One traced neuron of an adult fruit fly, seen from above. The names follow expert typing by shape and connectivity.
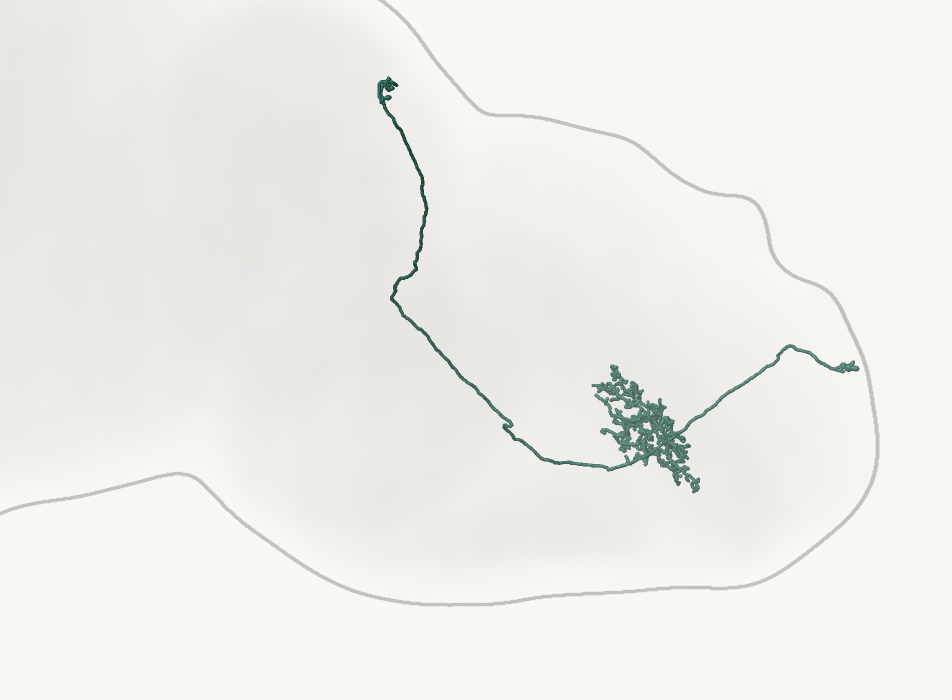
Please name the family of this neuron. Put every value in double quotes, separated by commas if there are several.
"MeTu"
